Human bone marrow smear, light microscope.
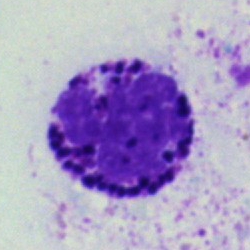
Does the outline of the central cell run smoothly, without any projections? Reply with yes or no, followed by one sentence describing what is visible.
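Yes. The edge of the cell is free of surface projections.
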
